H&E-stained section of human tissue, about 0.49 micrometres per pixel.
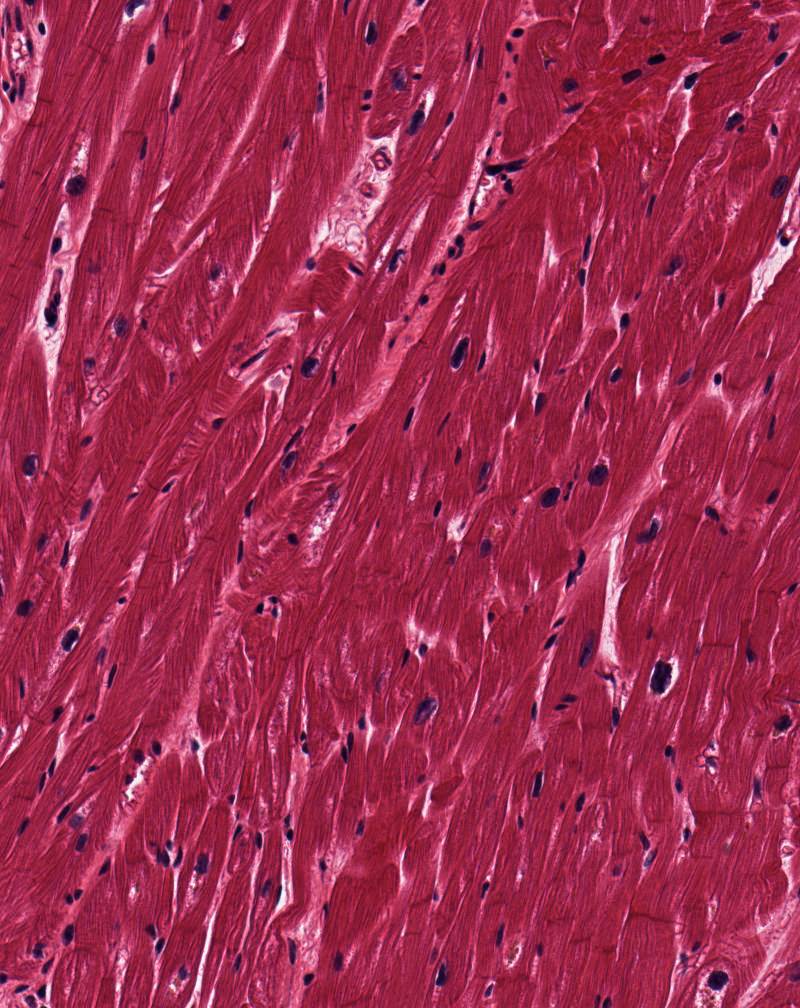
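Left ventricle of the heart, haematoxylin and eosin stain. Muscle fibres fill the whole field, running diagonally from lower left to upper right, and branch to join neighbouring fibres in a network. Their cytoplasm is deeply eosinophilic with fine longitudinal striations. Scant interstitial tissue between fibres holds small, dark, elongated stromal nuclei.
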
